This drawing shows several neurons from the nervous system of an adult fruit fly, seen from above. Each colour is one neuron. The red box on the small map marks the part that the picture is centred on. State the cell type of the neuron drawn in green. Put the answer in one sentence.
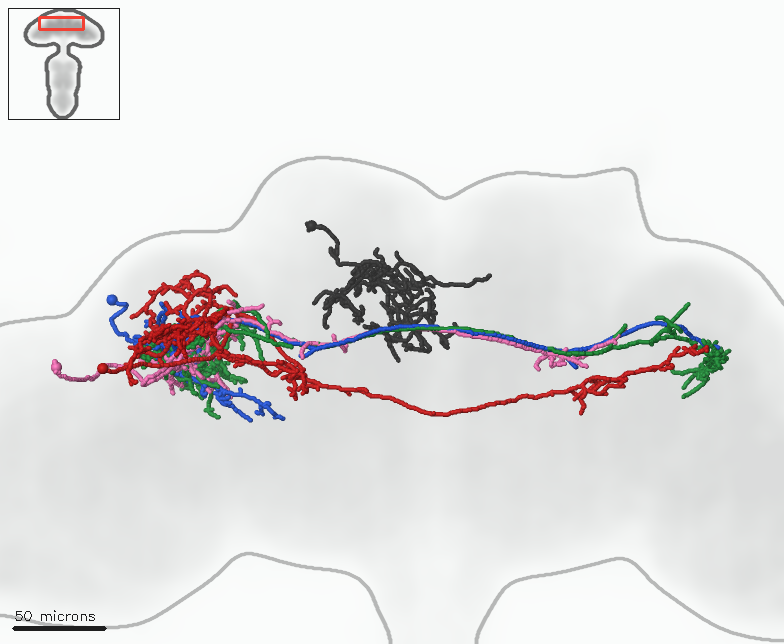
The cell type is AVLP338.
